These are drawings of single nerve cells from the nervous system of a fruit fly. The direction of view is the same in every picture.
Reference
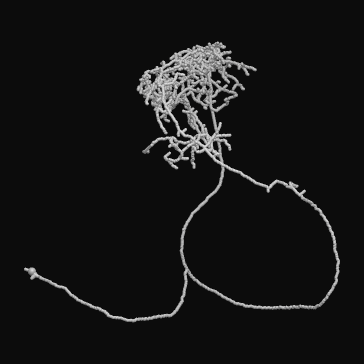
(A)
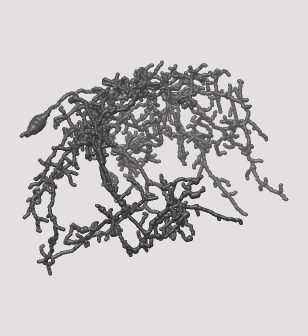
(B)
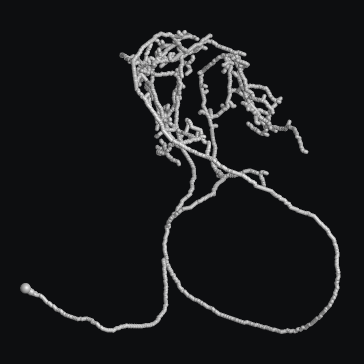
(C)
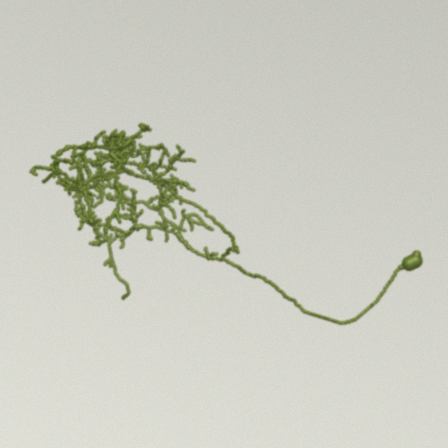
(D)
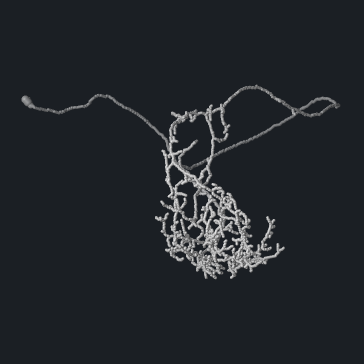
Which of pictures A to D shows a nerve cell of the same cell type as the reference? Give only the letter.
D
